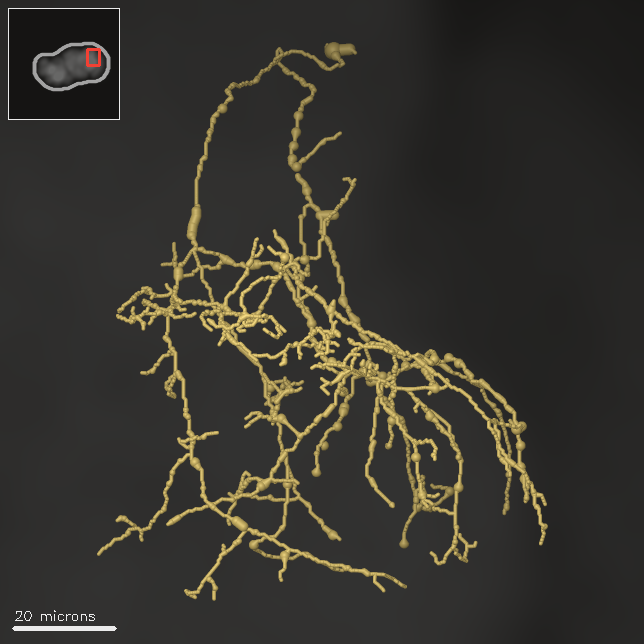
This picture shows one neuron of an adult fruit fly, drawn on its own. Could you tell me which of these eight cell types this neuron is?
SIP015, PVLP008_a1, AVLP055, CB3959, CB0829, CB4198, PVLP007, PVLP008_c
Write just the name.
CB3959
